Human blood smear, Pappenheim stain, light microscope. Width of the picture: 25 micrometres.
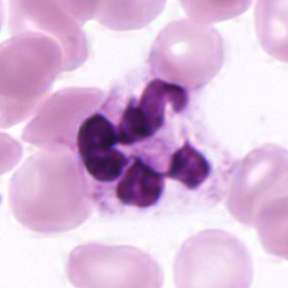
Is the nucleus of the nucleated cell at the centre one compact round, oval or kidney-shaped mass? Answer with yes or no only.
No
